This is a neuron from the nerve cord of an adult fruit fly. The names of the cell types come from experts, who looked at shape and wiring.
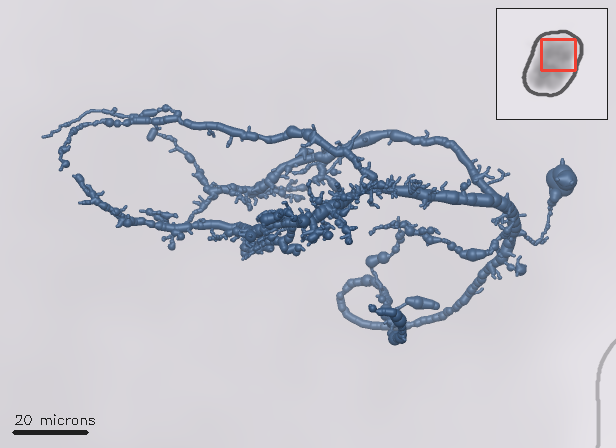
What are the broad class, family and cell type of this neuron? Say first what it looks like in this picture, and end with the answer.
By the scale bar it is about 150 microns wide in this view. As drawn here it is wider than it is tall. This is a nerve-cord intrinsic neuron. Its family is hemilineage 17A. The cell type is dMS2.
